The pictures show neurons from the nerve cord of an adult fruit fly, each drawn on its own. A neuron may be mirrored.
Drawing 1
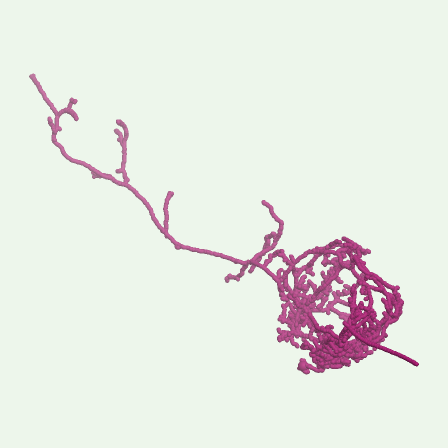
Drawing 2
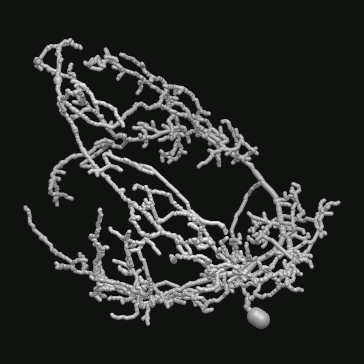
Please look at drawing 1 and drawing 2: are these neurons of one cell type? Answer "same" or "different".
different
